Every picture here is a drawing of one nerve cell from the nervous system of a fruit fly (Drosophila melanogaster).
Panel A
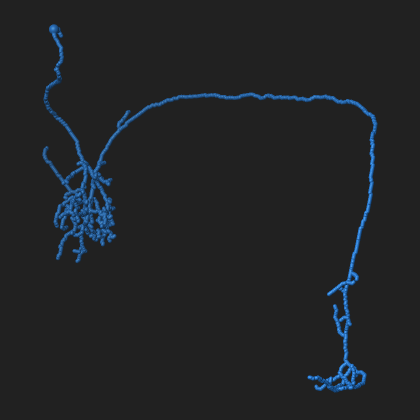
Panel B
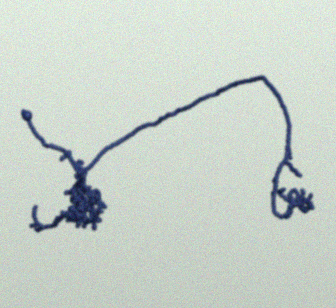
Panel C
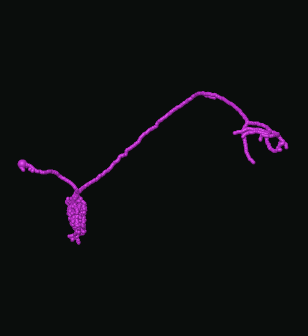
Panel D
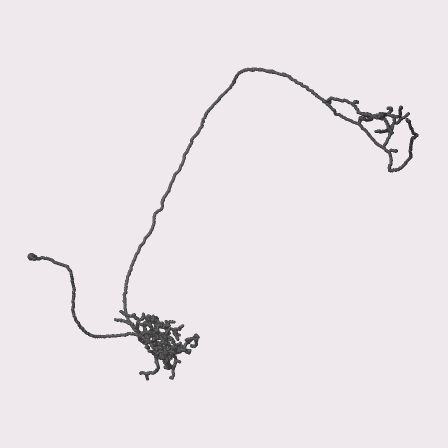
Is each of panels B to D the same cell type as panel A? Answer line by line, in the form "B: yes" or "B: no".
B: yes
C: no
D: yes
